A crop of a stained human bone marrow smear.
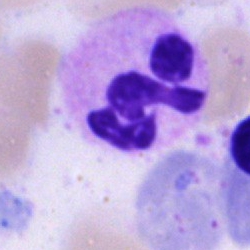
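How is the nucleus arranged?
It is divided into several separate lobes.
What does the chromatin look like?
It is dense and stains dark purple.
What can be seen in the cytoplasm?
The cytoplasm is abundant and pale pinkish-lilac, holding fine, faint pinkish granules.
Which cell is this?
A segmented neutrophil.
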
